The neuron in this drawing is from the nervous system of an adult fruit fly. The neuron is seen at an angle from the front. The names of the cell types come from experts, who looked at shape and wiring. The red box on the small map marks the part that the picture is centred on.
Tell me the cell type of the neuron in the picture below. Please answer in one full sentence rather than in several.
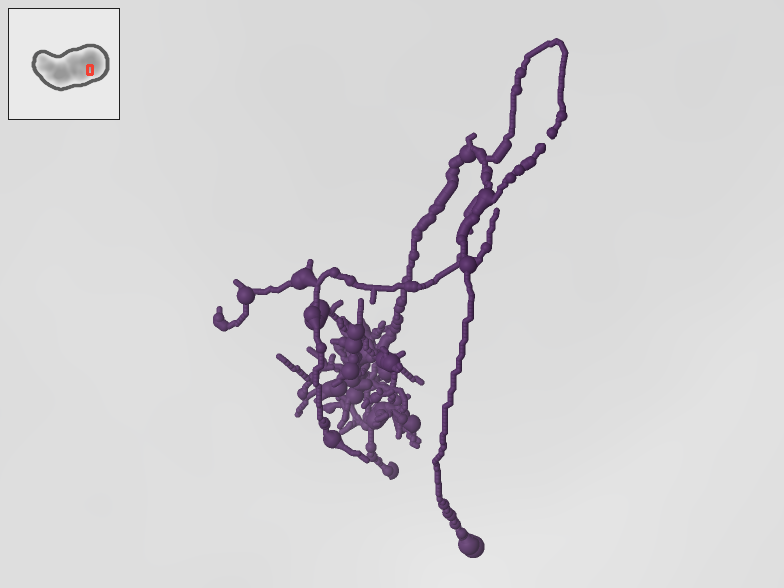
It is the cell type Li21 to which this neuron belongs.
